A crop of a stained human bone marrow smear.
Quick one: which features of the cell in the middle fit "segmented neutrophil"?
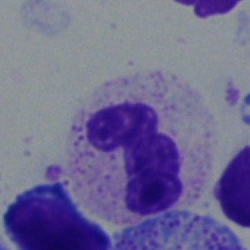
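Going through this segmented neutrophil item by item, the outline comes first: it is round and smooth. Second, the chromatin is dark purple and condensed. Third, the cytoplasm is abundant and pale pinkish-grey. Last, the cytoplasm shows no vacuoles.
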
